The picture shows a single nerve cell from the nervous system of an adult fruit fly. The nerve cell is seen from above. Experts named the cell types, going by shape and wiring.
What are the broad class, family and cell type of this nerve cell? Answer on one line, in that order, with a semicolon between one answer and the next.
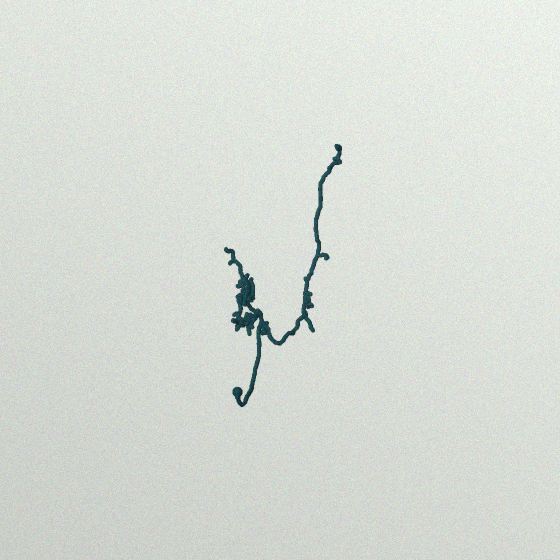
nerve-cord intrinsic neuron; hemilineage 07B; IN07B087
